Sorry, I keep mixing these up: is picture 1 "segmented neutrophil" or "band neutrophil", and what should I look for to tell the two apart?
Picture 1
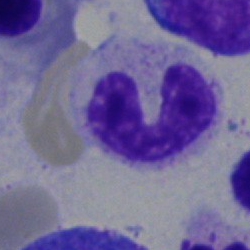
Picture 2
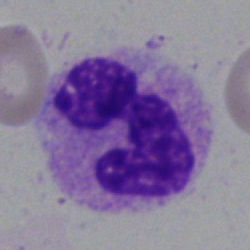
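That horseshoe in picture 1 is the band neutrophil; the segmented neutrophil is picture 2. The band neutrophil's nucleus is bent into a horseshoe shape, with its notch opening upward.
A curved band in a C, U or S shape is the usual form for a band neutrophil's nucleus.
In the segmented neutrophil, the nucleus instead forms two large masses, one at the upper left and one at the lower right, the lower-right one elongated and curved.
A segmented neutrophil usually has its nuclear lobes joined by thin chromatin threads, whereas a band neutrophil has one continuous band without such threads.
Beyond that they're much alike: both have dark purple, coarsely clumped chromatin with paler patches between the clumps, no visible nucleoli, and no vacuoles in the cytoplasm. Both outlines are roughly round, the segmented one with a faintly ragged edge. One more thing in picture 1: a pale grey red cell lies against the left side of the band neutrophil.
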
